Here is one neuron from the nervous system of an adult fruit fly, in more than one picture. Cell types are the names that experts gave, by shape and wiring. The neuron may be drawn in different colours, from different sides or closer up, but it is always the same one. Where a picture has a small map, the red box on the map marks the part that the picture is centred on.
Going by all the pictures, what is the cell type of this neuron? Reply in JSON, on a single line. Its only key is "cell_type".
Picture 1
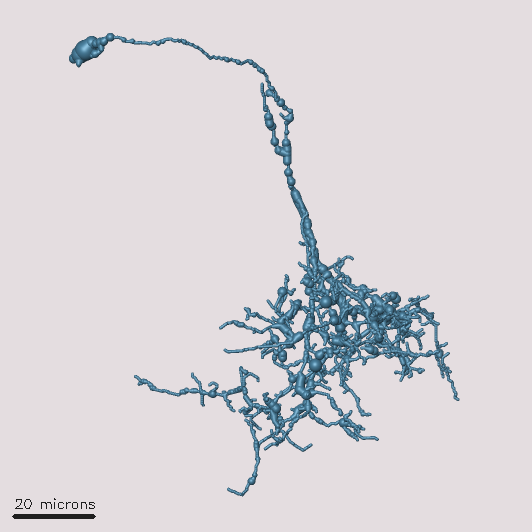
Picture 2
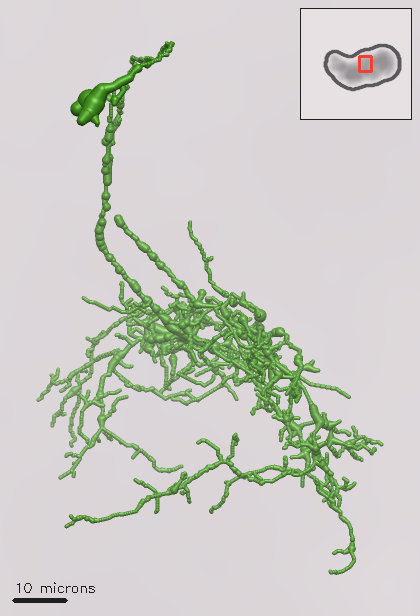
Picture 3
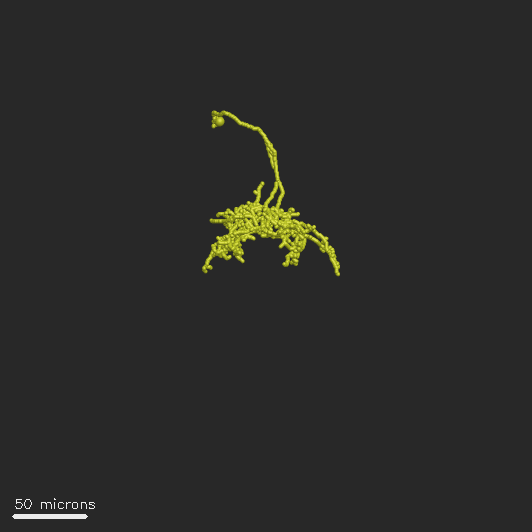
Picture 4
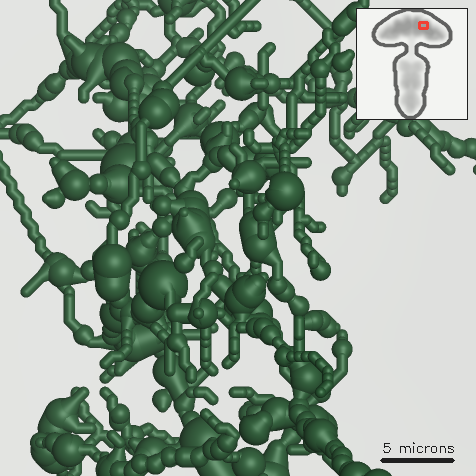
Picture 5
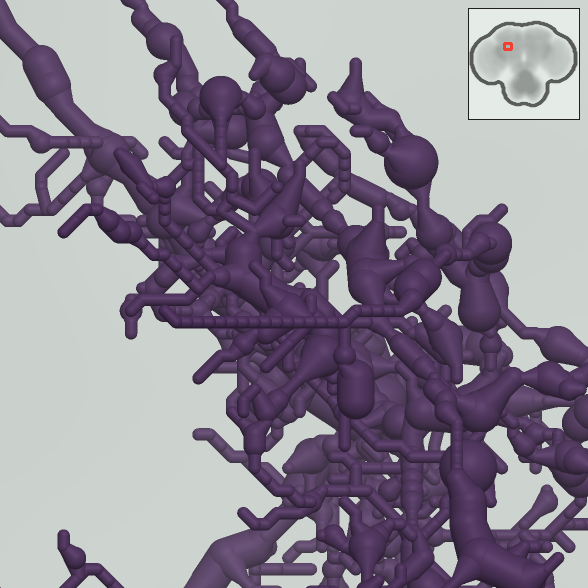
{"cell_type": "PVLP004"}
